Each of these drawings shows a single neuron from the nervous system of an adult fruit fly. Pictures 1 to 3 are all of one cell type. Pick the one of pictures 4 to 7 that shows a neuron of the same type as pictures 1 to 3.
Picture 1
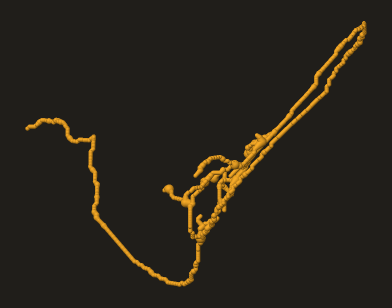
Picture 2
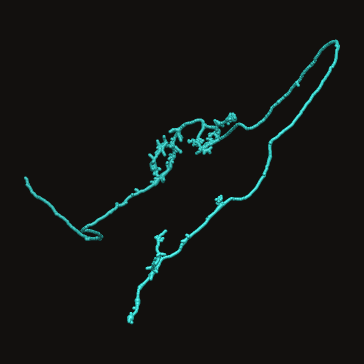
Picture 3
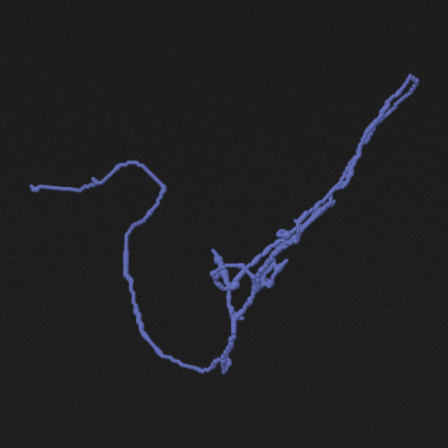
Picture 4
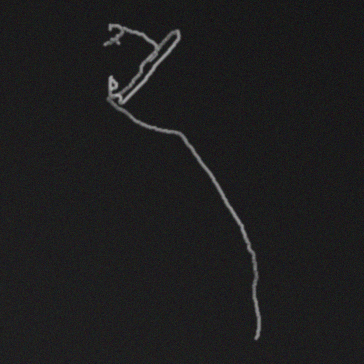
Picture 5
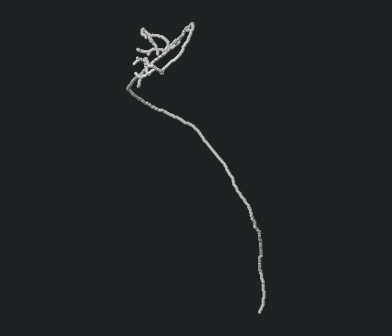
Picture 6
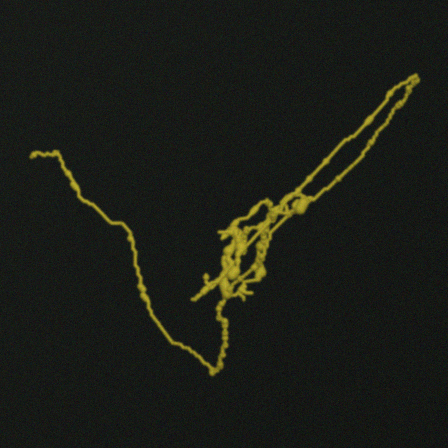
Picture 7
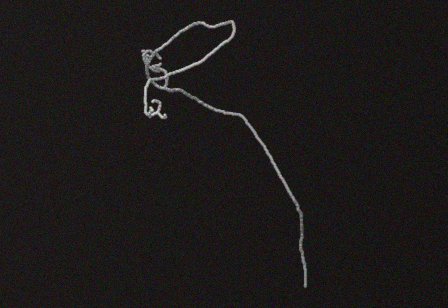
Picture 6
